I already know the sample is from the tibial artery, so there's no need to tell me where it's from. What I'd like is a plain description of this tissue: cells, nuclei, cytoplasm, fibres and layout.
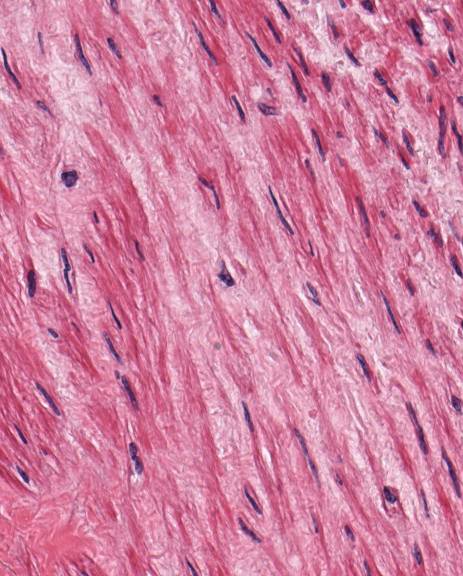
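Long slender pink cells run parallel across the whole field, all in one slanting direction. Nuclei elongated, dark purple, lying lengthwise along the cells. Between the darker pink strands of cells: pale, wispy, lighter pink material. Fat cells: none.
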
